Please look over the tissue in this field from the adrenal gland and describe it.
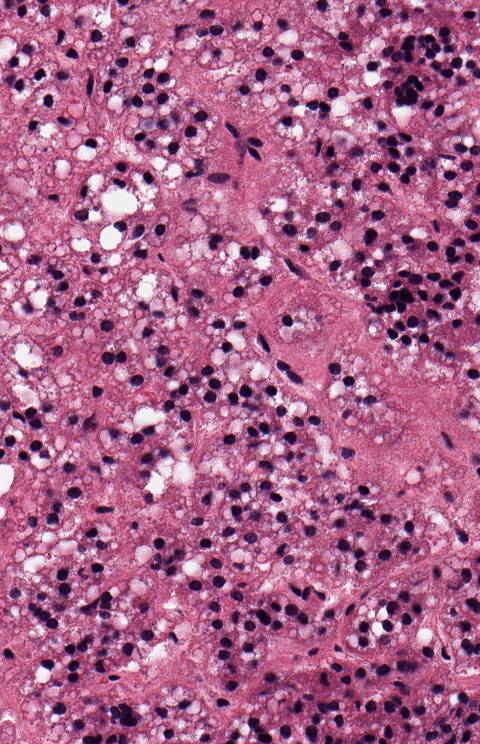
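The nuclei in this field are small, round and darkly stained. Scattered larger round clear spaces occur most often in the left half of the field. Near the centre, a few elongated dark spindle-shaped nuclei lie within pink strands. No glands, tubules or lumens are formed anywhere.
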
